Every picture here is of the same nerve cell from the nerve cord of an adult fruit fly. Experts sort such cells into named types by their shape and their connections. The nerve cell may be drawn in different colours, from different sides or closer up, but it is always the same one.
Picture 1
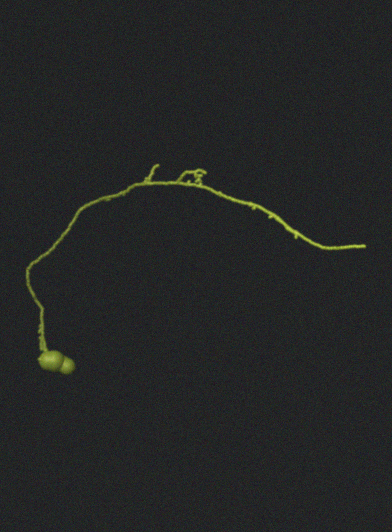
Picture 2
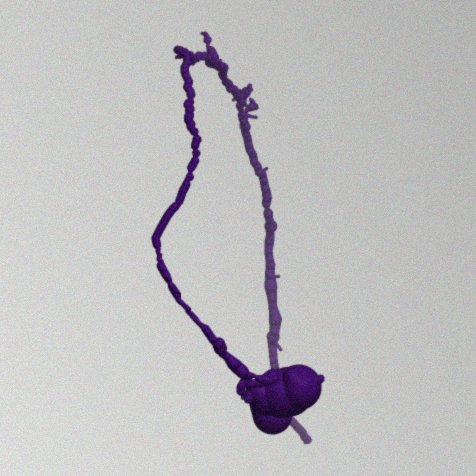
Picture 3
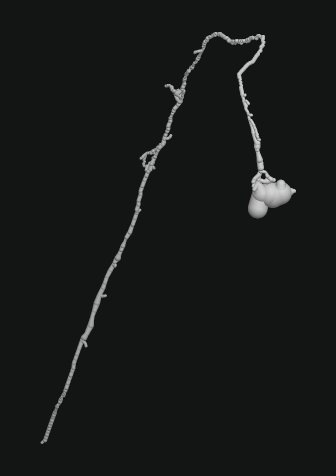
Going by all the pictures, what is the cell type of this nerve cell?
AN27X013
